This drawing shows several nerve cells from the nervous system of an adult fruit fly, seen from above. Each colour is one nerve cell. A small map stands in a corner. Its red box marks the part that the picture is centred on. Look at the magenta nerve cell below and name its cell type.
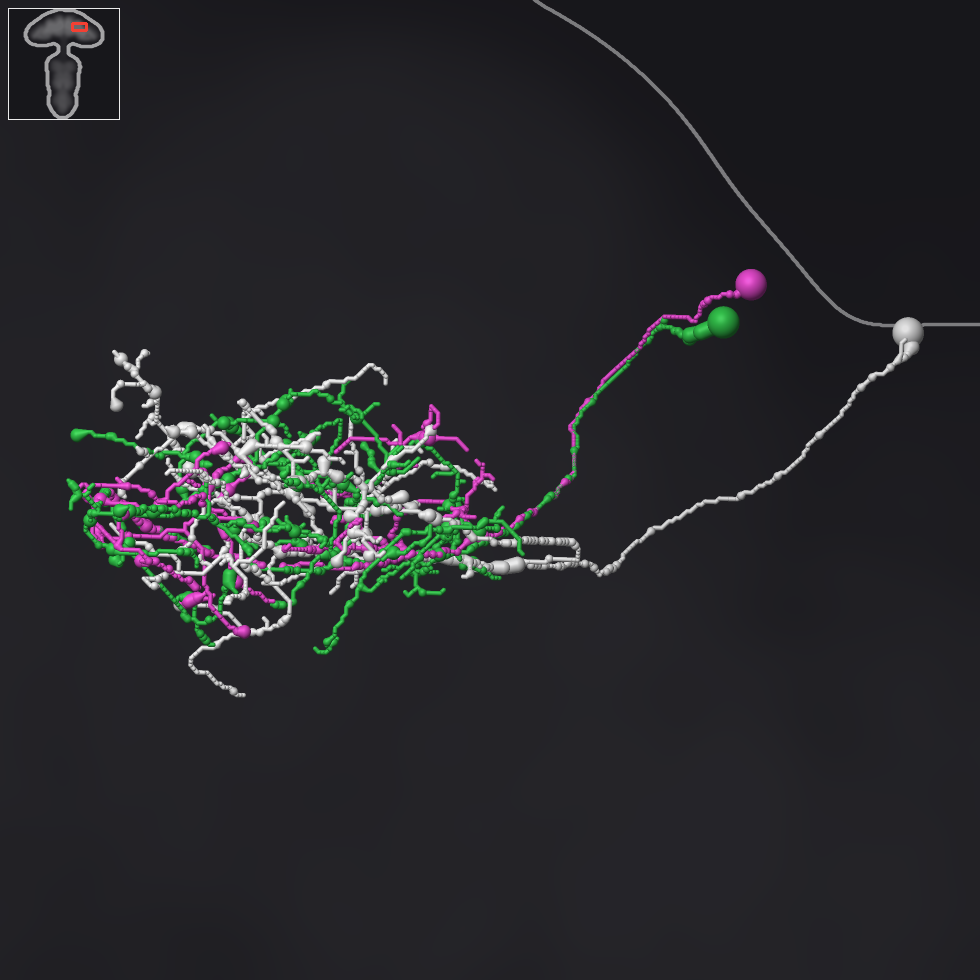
SLP179_a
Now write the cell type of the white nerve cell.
SLP187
